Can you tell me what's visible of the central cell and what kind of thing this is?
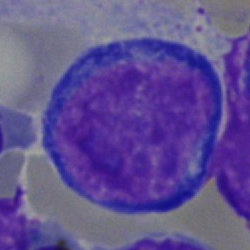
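Outline round and smooth; no projections or blebs on the surface. Chromatin finely granular, lacy pattern of paler spaces. Cytoplasm only a thin deep blue rim around the nucleus. Proerythroblast.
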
